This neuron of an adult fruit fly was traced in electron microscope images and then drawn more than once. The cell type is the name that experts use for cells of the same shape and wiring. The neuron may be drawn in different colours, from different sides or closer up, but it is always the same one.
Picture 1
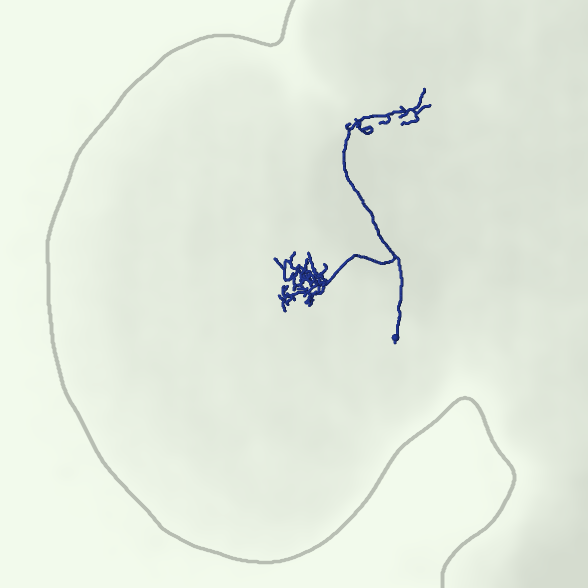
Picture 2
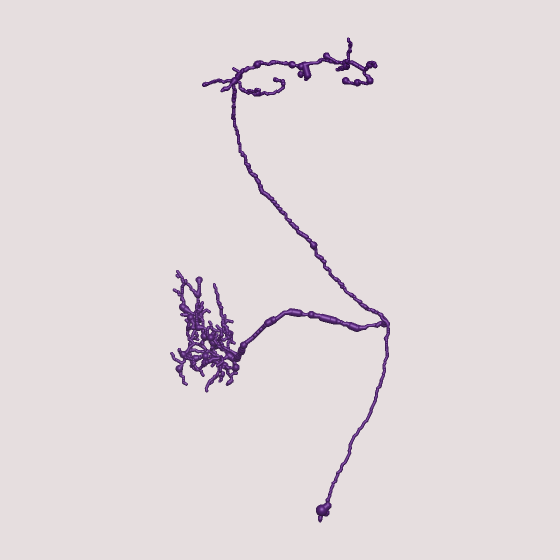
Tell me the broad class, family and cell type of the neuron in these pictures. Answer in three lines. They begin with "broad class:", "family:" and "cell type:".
broad class: visual projection neuron
family: hemilineage VPNv2
cell type: LC16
